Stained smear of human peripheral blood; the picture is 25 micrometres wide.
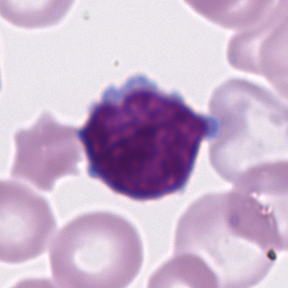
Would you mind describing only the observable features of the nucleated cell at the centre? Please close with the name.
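Here the outline of the cell is irregular and ragged rather than smooth, and the cell measures about 12 micrometres across. The nucleus is a single rounded mass without separate lobes, about 11 by 9 micrometres, filling about 80% of the cell's area. Its chromatin is coarse and clumped, with darker and lighter patches. Pale blue cytoplasm forms only a thin rim around the nucleus. It is a typical lymphocyte.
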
